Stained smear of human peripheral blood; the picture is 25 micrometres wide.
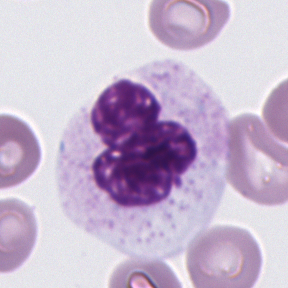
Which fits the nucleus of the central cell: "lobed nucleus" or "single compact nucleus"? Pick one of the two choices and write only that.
Lobed nucleus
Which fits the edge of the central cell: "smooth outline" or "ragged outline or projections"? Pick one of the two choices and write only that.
Smooth outline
